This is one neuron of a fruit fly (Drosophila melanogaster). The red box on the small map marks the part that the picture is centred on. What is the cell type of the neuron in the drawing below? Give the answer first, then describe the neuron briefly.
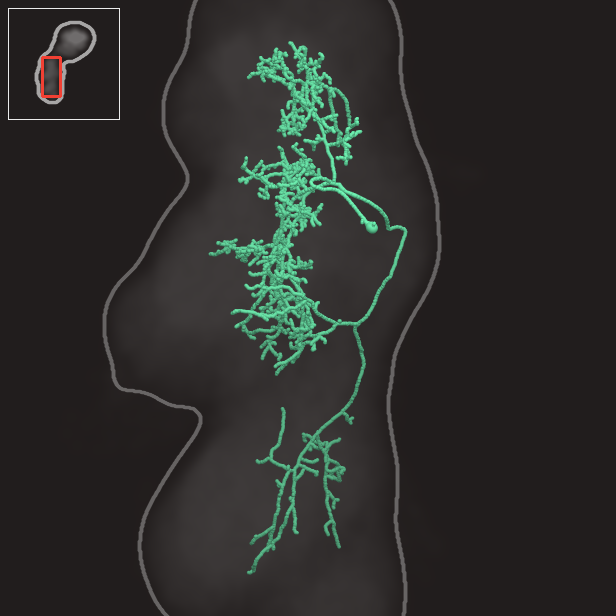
Its cell type is IN19A017. This is a nerve-cord intrinsic neuron. Dozens of branch ends can be seen. As drawn here it is more than twice as tall as it is wide.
